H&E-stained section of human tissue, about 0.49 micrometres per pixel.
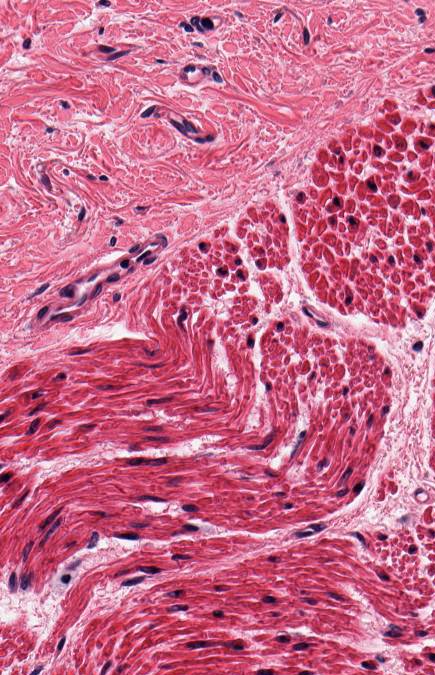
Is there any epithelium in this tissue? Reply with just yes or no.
No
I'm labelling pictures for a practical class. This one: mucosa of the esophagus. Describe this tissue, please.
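Smooth muscle bundles appear cut crosswise on the right of the field and lengthwise in the lower left. In cross-section the smooth muscle cells form small rounded profiles, some containing a single central dark nucleus. Cut lengthwise in the lower half, the cells have elongated cigar-shaped nuclei parallel to the fibres. Pale, loosely fibrous connective tissue septa separate the bundles.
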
